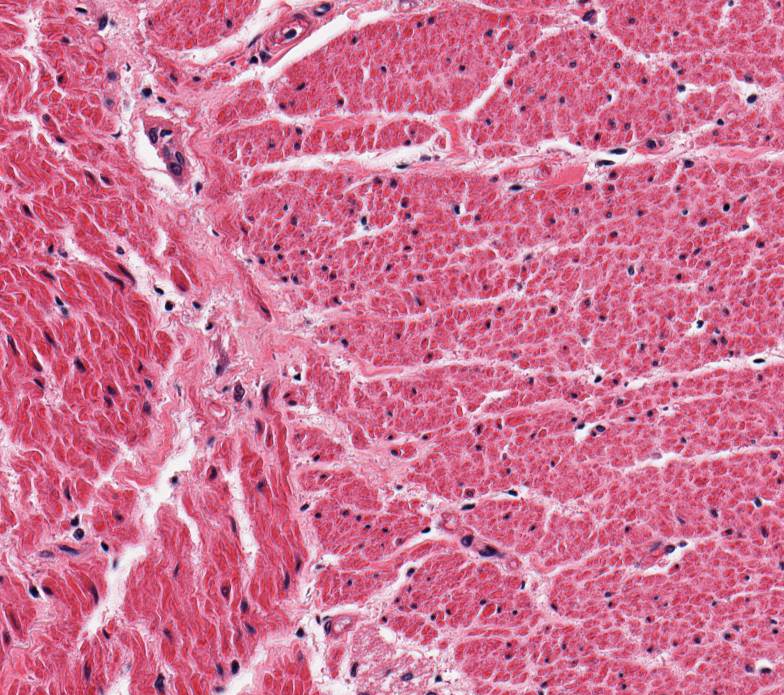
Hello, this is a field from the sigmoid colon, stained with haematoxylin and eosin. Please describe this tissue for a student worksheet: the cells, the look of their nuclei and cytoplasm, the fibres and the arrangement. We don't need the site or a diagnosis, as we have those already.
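The field consists almost entirely of muscle cells arranged in bundles, which are separated by thin strands of connective tissue. In the right two-thirds, the cells are cut in cross-section, forming small, closely packed polygonal profiles with centrally placed nuclei. In the left third, the cells are cut longitudinally or obliquely and carry elongated nuclei.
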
